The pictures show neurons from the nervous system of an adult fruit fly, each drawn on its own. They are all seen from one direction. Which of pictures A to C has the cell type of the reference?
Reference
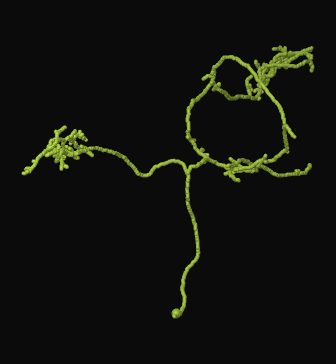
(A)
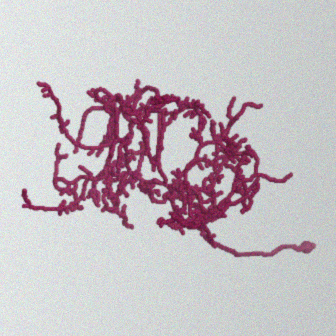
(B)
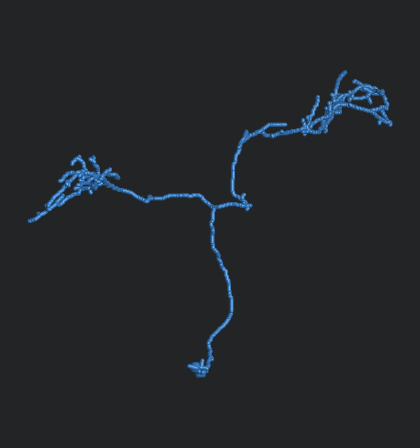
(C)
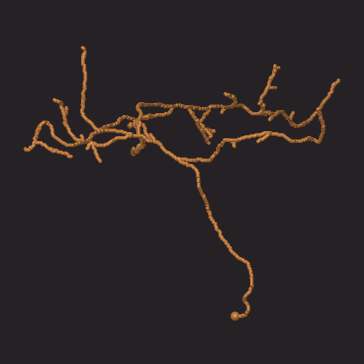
Picture B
